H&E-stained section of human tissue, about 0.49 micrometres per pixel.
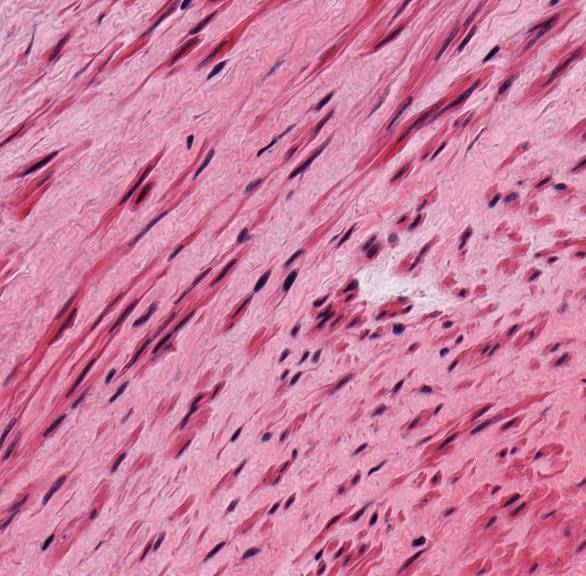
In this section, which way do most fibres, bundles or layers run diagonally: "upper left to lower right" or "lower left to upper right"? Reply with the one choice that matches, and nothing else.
Lower left to upper right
